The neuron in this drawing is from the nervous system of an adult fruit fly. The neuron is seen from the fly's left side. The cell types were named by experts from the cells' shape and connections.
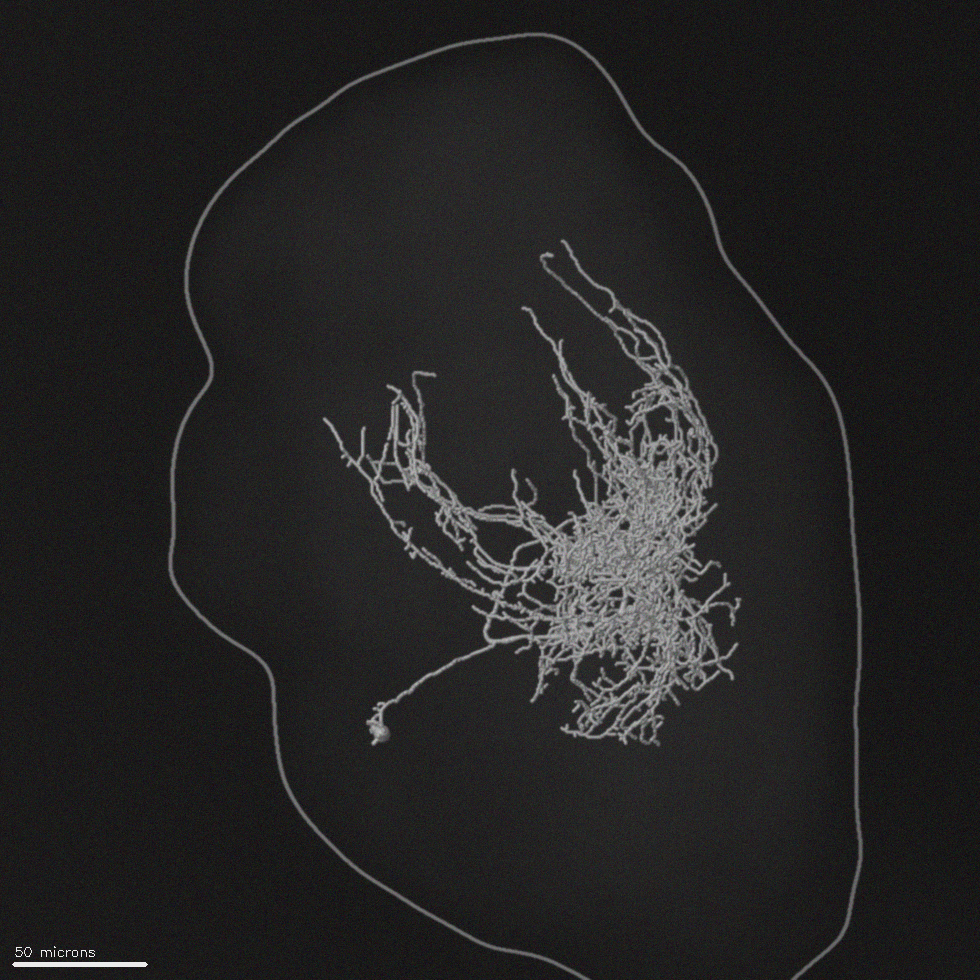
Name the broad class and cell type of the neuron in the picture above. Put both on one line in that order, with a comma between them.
central-brain intrinsic neuron, WED184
